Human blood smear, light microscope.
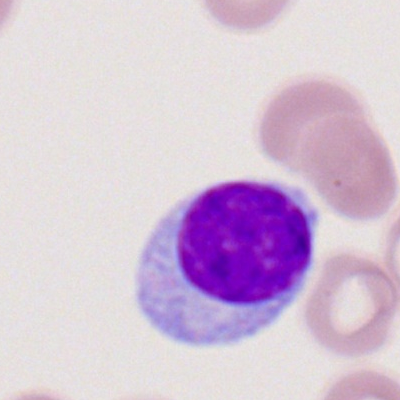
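Lymphocyte in the middle of the field. Its oval outline is longest from lower left to upper right. Chromatin is deep purple and coarsely clumped, with small paler patches between the clumps. The cytoplasm has a fine, faintly speckled texture without coarse granules, and no vacuoles are visible.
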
